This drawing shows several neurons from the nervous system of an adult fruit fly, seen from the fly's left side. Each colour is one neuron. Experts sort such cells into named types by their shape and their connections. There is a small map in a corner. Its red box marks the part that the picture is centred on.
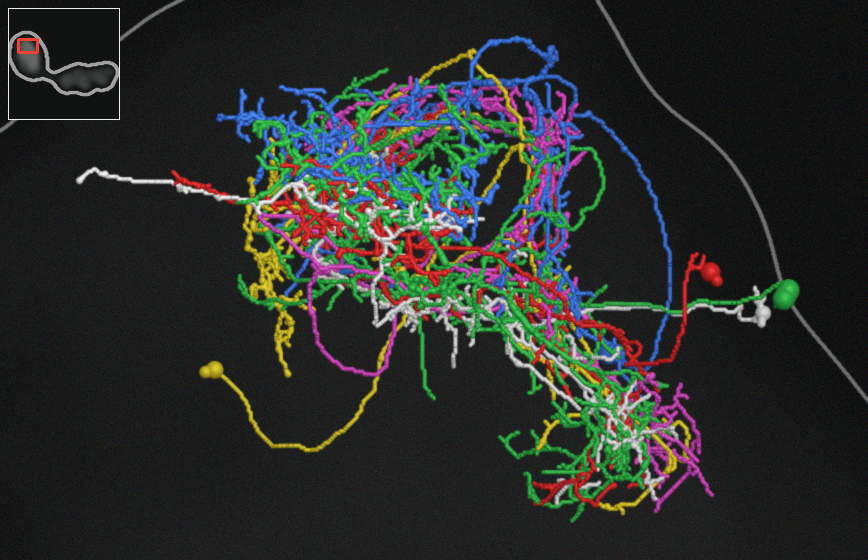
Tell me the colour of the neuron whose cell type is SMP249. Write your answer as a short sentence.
The colour is blue.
